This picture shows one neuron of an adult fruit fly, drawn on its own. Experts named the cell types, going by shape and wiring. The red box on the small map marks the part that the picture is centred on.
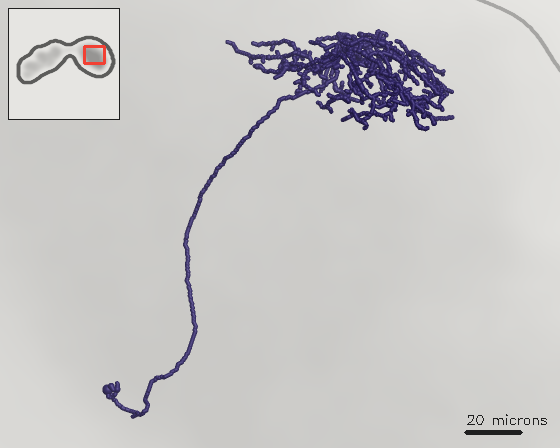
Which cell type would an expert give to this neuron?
AVLP548_d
